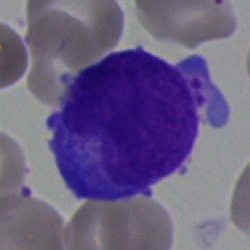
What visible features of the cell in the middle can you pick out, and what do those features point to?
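The cell outline is roughly round. Its chromatin has a fine texture, free of coarse clumps. The cytoplasm that can be seen is deep blue. Small rounded blebs project from the edge of the cell. This cell is a blast.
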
